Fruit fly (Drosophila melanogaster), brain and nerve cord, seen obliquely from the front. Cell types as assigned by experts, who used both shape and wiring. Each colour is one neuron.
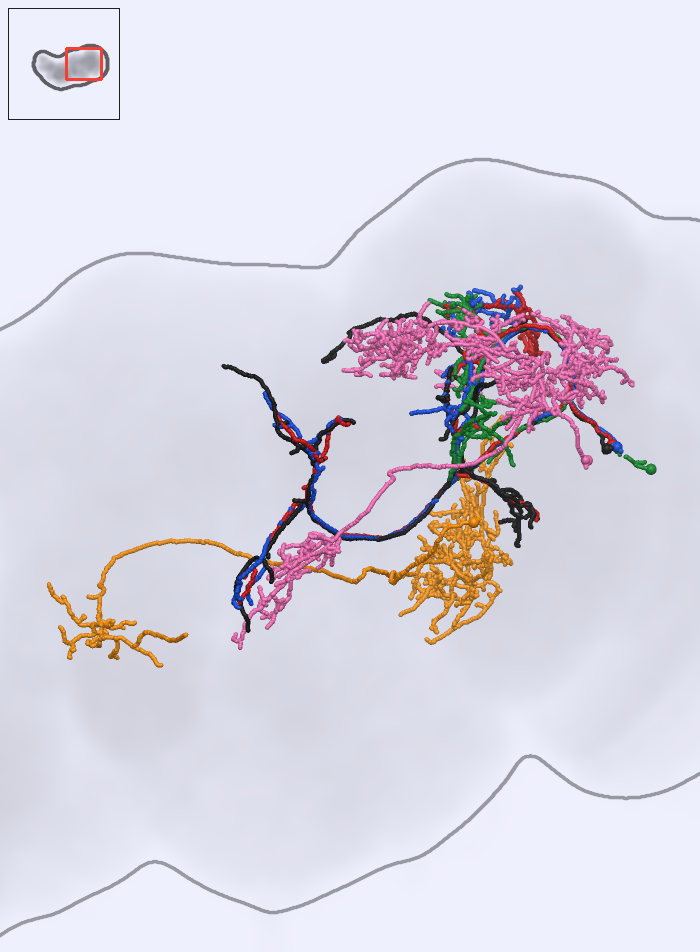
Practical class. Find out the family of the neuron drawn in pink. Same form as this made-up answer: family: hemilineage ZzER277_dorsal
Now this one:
family: hemilineage AOTUv1_medial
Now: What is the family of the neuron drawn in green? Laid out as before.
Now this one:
family: hemilineage AOTUv4_dorsal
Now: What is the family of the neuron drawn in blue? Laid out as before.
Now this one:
family: hemilineage AOTUv4_dorsal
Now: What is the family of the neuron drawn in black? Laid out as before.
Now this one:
family: hemilineage AOTUv4_dorsal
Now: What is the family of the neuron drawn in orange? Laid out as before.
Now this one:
family: hemilineage WEDd2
